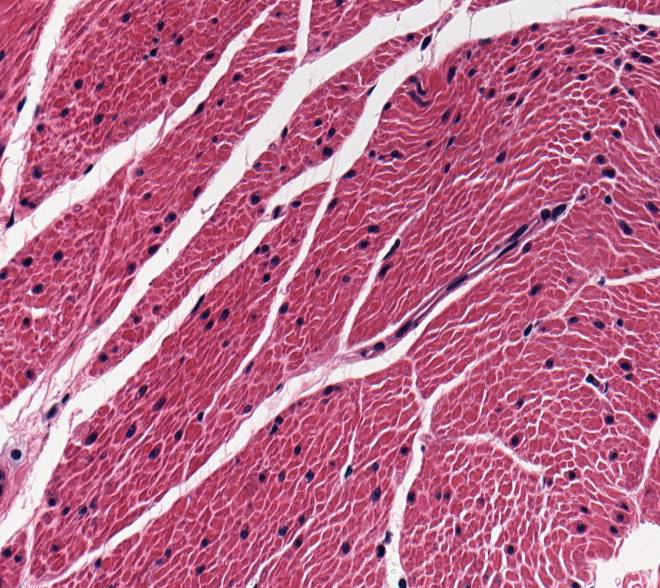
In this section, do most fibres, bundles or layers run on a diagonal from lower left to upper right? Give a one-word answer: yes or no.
Yes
